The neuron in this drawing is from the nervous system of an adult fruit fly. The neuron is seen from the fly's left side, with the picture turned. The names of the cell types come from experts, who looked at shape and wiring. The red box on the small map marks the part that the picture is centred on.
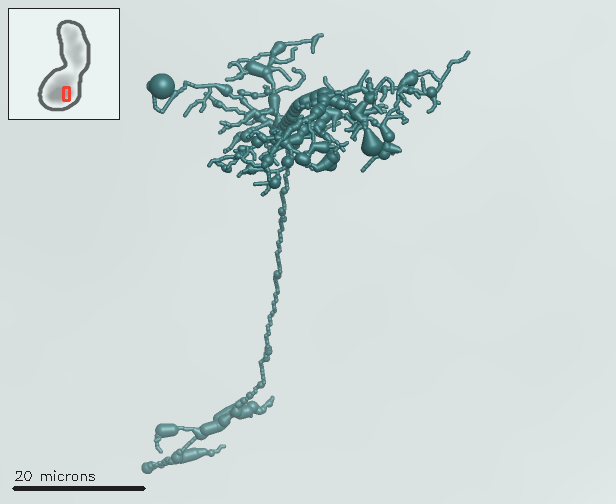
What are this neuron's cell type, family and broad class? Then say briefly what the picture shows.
The cell type is Y3. Its family is Y. This is an optic-lobe intrinsic neuron. The cell body is at the upper left of the picture. From top to bottom in the picture it spans about 65 microns. Dozens of branch ends can be seen.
